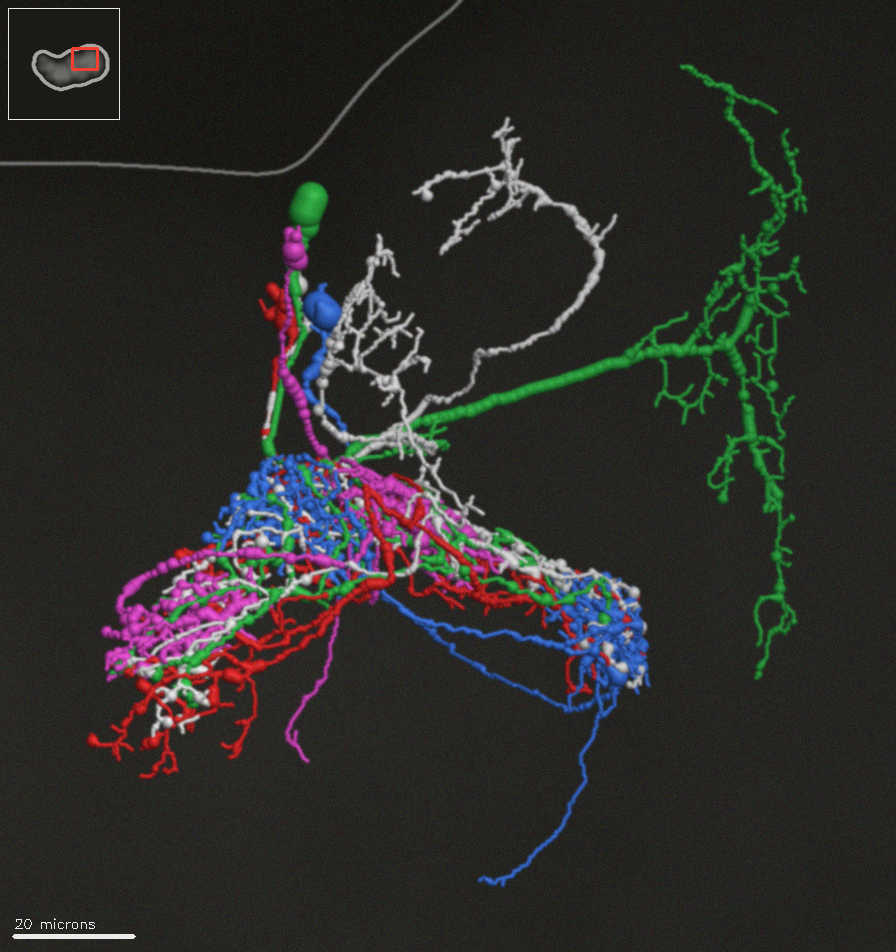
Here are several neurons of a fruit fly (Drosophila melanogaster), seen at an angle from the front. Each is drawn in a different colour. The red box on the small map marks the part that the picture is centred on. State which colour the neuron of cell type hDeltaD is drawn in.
magenta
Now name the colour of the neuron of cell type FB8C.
white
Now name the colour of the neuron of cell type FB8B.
green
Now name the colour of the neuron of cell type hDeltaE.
blue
